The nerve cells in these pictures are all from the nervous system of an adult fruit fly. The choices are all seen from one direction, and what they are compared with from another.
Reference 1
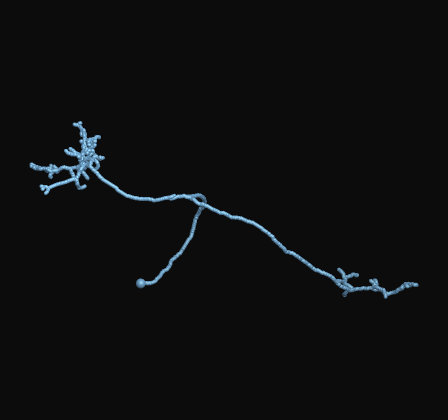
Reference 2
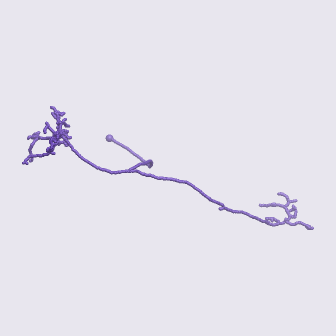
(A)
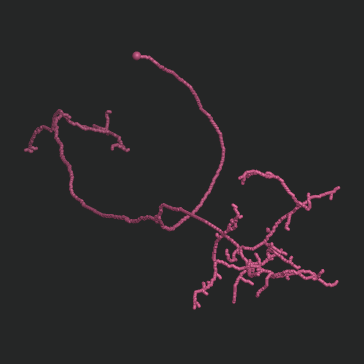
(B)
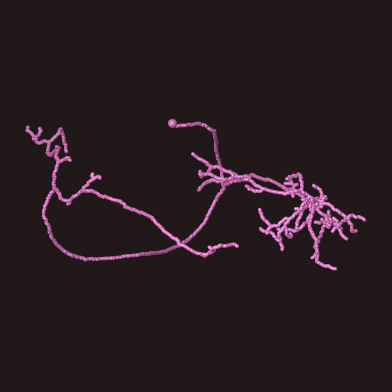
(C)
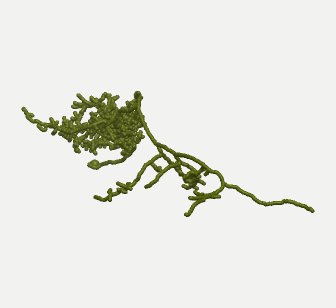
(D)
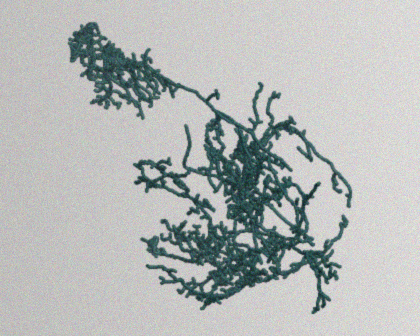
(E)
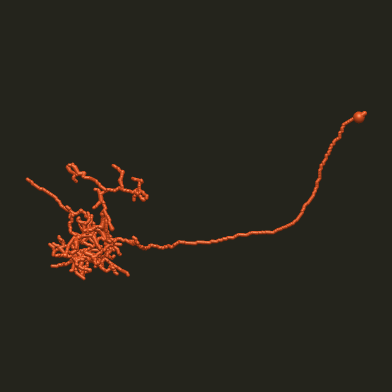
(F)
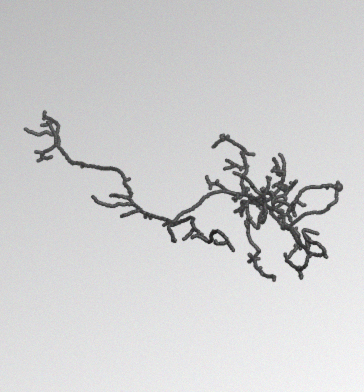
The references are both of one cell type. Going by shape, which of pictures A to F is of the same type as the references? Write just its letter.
A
